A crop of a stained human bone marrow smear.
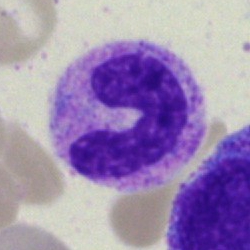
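Band neutrophil, bone marrow smear. See the central cell's round, smooth outline. Its nucleus is one thick curved band, bent into a C shape that opens towards the left, with no separate lobes. The chromatin is dark purple and coarsely clumped.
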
